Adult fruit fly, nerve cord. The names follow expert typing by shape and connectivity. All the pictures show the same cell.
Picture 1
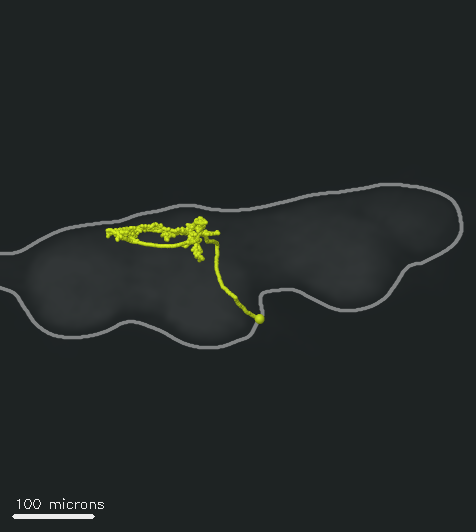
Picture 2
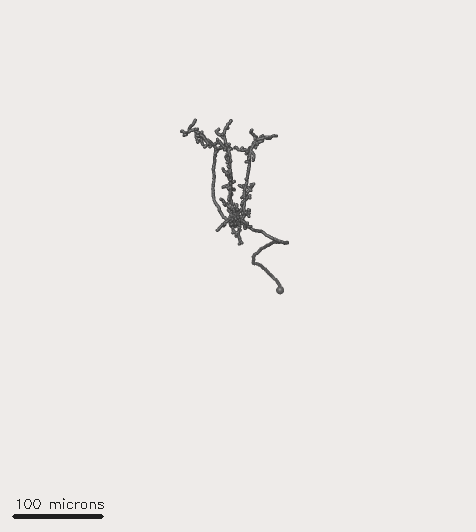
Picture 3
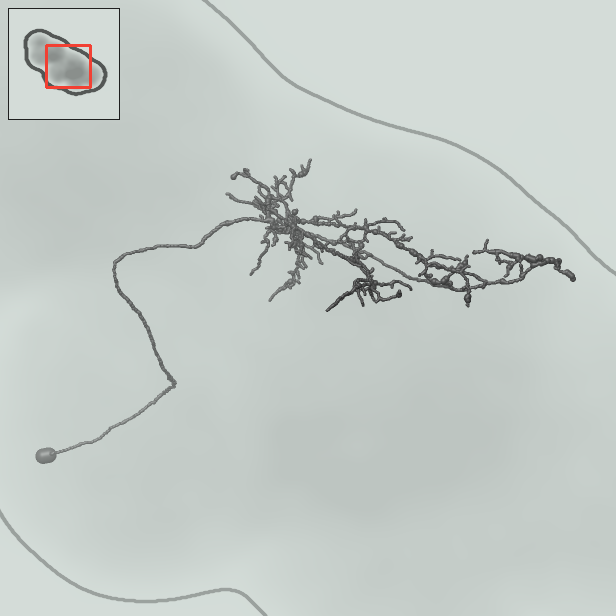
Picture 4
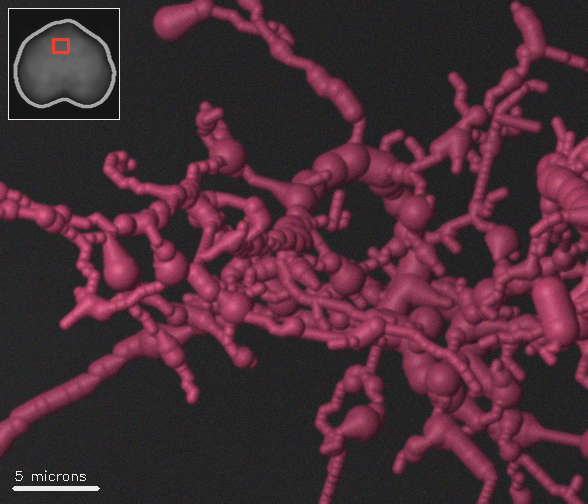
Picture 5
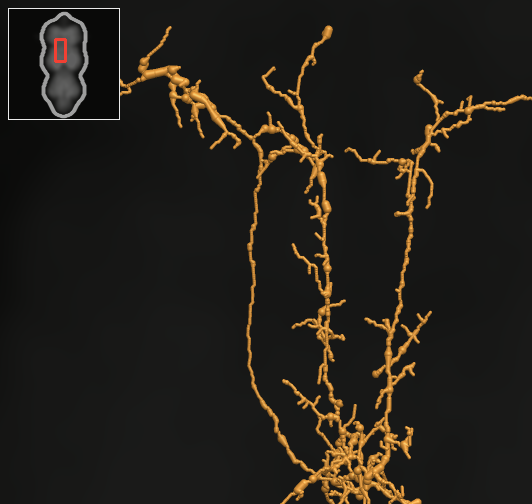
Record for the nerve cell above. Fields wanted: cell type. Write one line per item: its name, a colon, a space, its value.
cell type: IN06A048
